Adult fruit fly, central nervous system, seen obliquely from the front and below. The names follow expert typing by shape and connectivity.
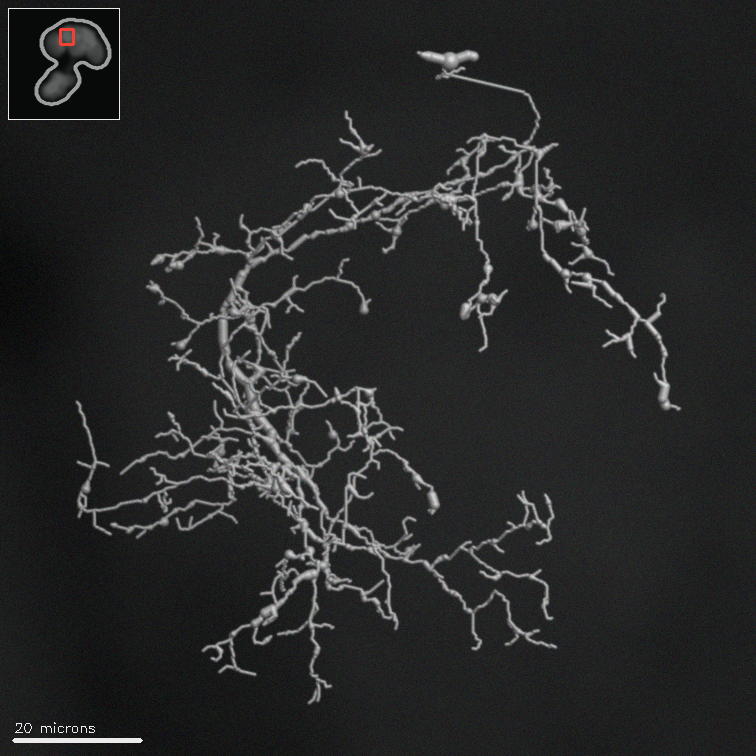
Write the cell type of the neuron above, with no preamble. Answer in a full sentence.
The cell type is CB0930.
